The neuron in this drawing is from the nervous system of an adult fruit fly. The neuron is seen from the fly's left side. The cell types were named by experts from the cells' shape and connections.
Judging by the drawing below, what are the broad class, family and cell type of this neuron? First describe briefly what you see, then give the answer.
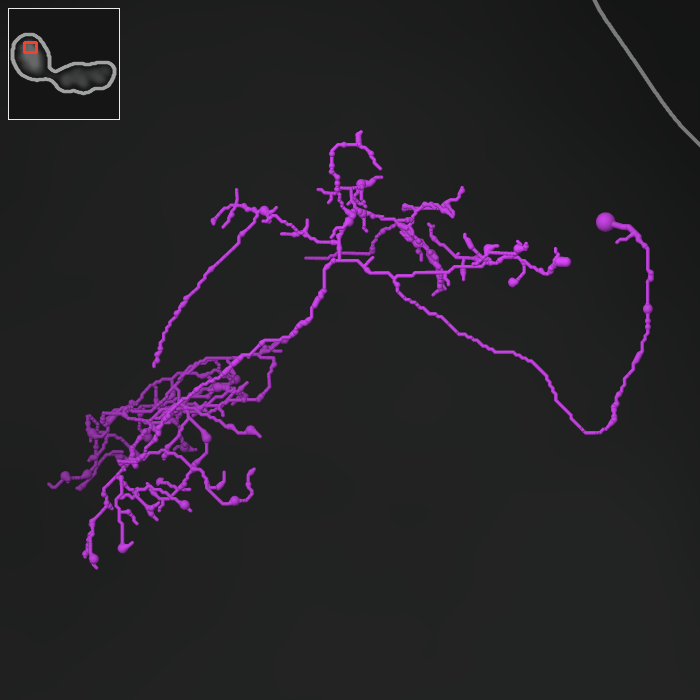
Dozens of branch ends can be seen. As drawn here it is wider than it is tall. It is a central-brain intrinsic neuron. Its family is hemilineage SIPp1. It is of cell type FB7C.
